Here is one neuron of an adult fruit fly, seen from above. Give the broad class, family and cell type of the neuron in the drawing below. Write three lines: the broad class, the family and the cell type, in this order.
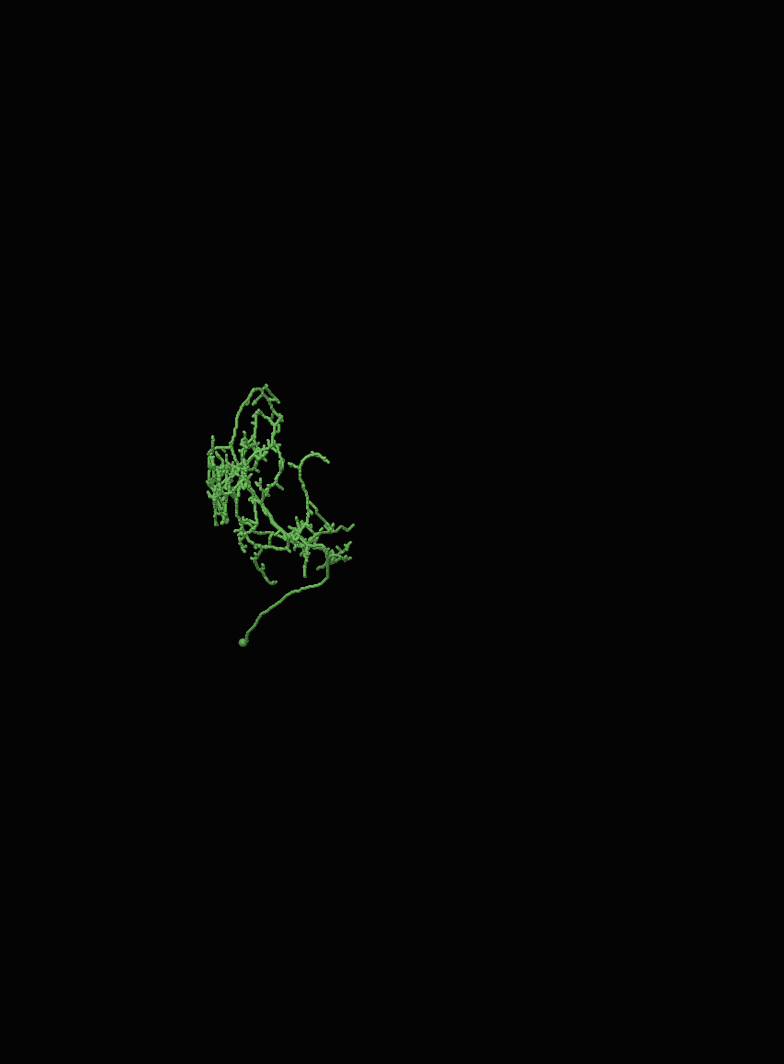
nerve-cord intrinsic neuron
hemilineage 03A
IN03A047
